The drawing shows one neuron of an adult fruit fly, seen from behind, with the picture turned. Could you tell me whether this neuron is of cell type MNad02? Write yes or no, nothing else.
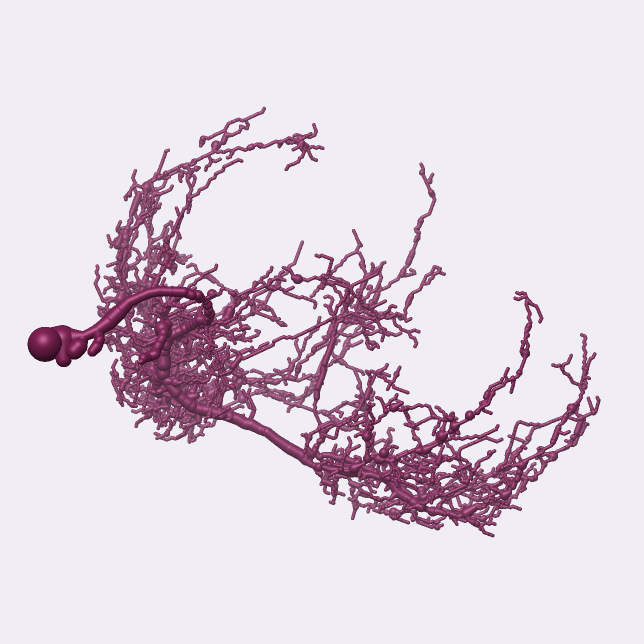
no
